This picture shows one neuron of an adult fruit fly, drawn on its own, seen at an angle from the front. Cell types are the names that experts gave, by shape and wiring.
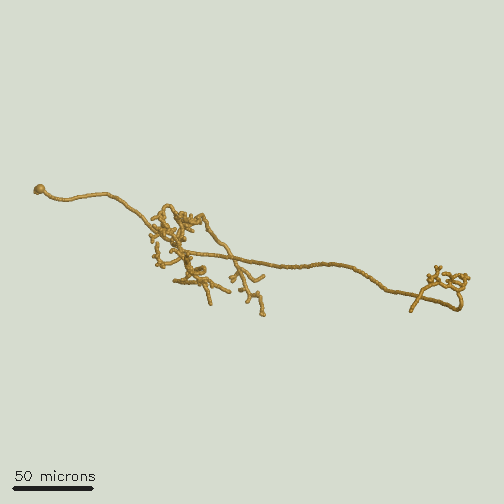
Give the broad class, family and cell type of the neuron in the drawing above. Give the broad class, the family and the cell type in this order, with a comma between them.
central-brain intrinsic neuron, hemilineage VLPl2_posterior, CB1487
